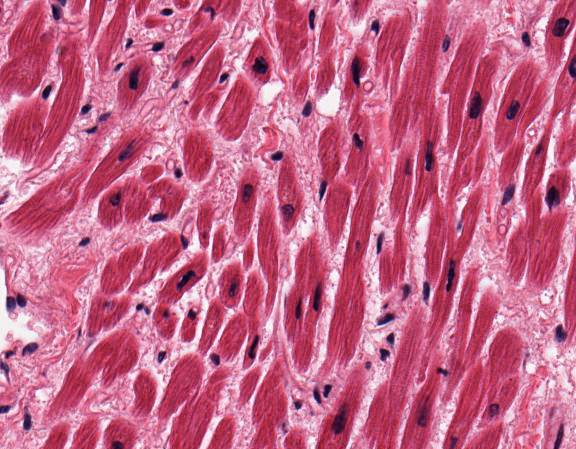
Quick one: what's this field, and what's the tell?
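Answer: myocardium. The whole field consists of muscle fibres separated by a pale pink interstitium.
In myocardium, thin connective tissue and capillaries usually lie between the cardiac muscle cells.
Across most of the field the fibres run diagonally from lower left to upper right, their deep red-pink cytoplasm showing fine lines along the fibre length. In the lower left-centre several fibres are cut across, giving rounded profiles with central nuclei.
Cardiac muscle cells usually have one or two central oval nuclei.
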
